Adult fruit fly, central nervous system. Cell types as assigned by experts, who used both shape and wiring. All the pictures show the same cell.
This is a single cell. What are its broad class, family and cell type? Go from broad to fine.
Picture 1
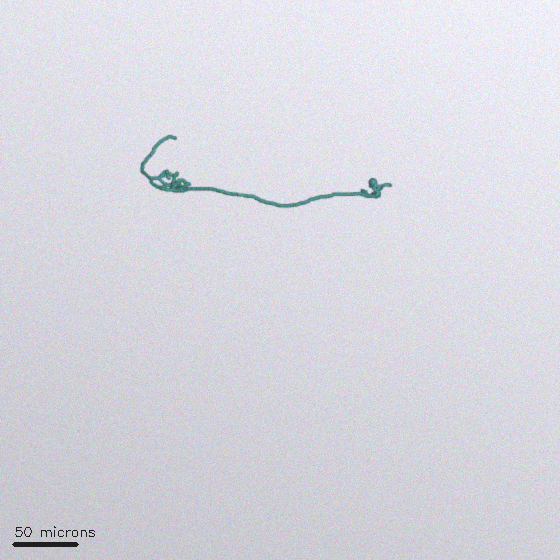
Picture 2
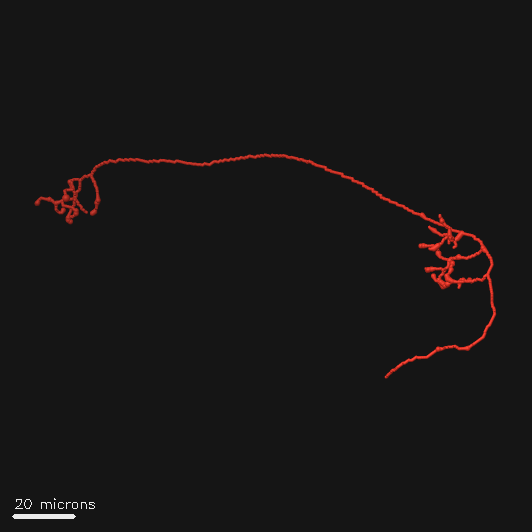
sensory neuron entering the brain; class olfactory; ORN_DL2v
